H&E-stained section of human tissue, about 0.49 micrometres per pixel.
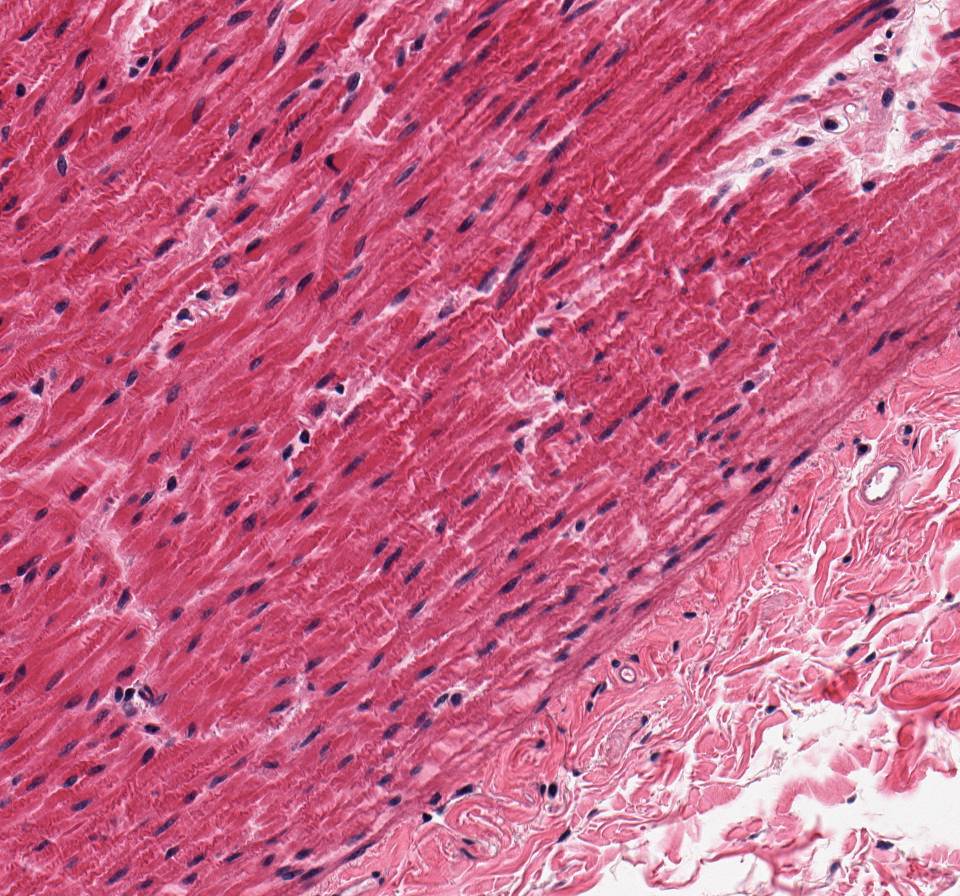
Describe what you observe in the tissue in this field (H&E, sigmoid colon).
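Look at the lower right corner: wavy pink collagen bundles lie loosely there, with small nuclei scattered between them. Near the right edge, a small vessel with a round open lumen sits in the connective tissue. Nowhere in the field will you see fat cells.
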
